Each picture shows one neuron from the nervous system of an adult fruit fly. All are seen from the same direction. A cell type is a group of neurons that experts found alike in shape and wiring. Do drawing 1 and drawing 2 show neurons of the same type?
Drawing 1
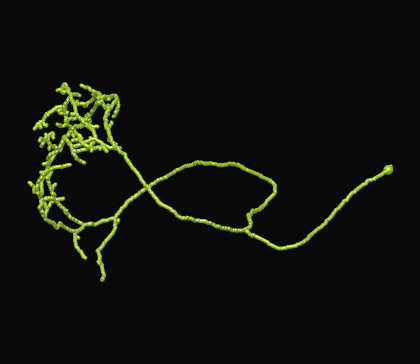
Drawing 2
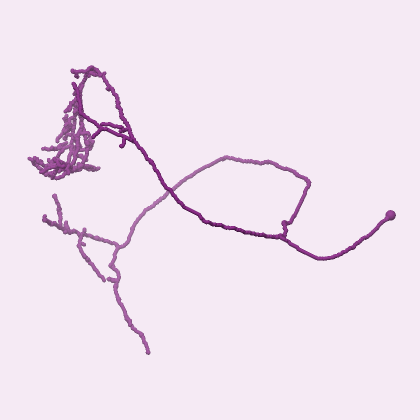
yes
